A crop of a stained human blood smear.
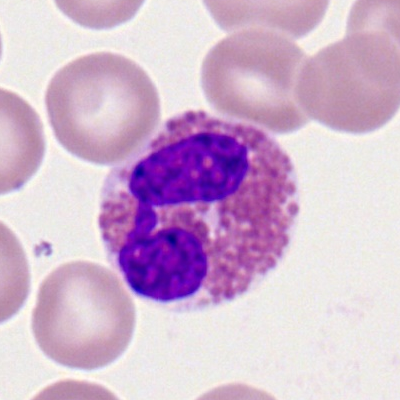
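Eosinophil, the central cell in this stained human blood smear. The eosinophil's nucleus has two lobes and lies mostly in the left half of the cell, and the cytoplasm is packed with orange-pink granules that are round and fairly even in size.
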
